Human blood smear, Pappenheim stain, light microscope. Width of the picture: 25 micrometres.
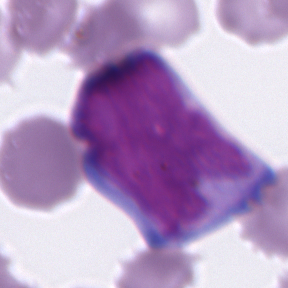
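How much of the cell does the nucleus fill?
Most of it.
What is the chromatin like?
Purple and finely textured, crossed by streak-like folds.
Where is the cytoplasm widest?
At the lower-right corner, its edge bearing small irregular projections.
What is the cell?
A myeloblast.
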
